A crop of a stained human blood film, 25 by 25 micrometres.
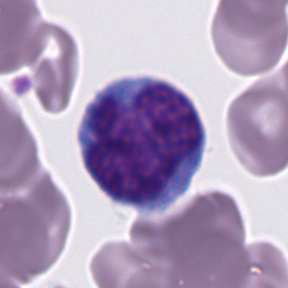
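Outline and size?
Round, smooth, about 12 micrometres across; a red cell lies against its lower edge.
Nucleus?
About 10 micrometres across, filling about 80% of the cell's area; no nucleolus visible.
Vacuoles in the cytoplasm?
None seen.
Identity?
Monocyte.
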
